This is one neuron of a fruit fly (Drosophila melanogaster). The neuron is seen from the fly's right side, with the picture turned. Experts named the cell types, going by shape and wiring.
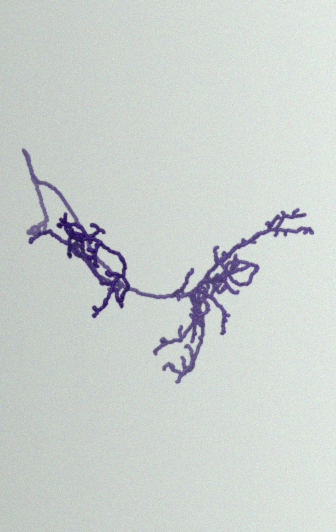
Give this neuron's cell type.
GNG430_a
